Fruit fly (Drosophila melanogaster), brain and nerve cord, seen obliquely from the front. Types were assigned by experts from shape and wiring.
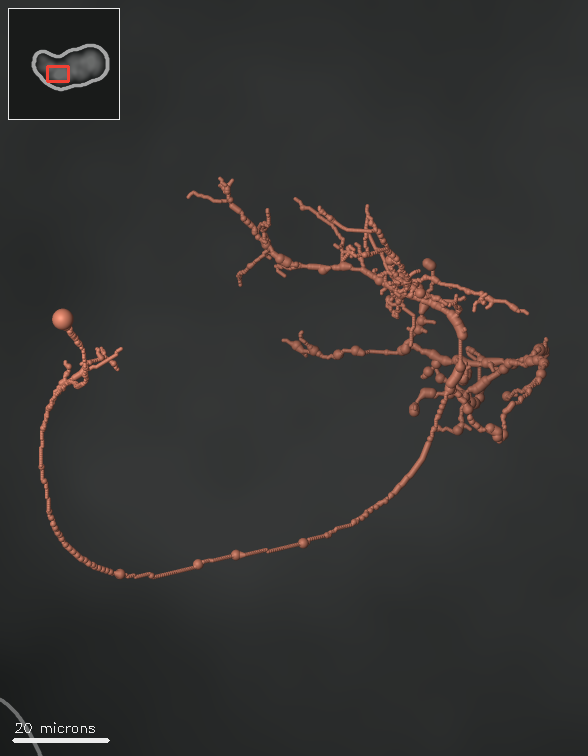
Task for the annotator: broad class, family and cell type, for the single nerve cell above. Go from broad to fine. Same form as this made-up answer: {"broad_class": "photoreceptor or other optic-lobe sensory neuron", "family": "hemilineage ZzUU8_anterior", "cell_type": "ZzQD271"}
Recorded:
{"broad_class": "nerve-cord intrinsic neuron", "family": "hemilineage 01A", "cell_type": "IN01A073"}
